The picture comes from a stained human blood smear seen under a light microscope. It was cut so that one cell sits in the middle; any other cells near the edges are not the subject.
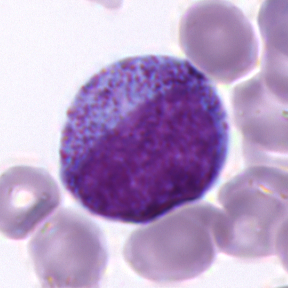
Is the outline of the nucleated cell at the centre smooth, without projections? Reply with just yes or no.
Yes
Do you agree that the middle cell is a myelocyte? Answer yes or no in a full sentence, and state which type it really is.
No, the label for the central cell is a promyelocyte, not a myelocyte.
